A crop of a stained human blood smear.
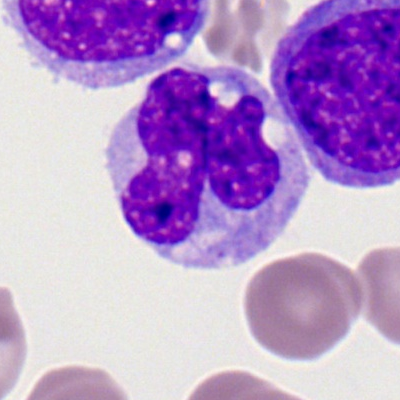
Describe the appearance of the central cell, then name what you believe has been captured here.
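A roughly round outline with a smooth edge bounds this cell. Its cytoplasm forms a moderate rim, widest at the lower right of the nucleus, and holds no coarse dark granules. At the top of the nuclear notch lies a small clear rounded space. This is a monocyte.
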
